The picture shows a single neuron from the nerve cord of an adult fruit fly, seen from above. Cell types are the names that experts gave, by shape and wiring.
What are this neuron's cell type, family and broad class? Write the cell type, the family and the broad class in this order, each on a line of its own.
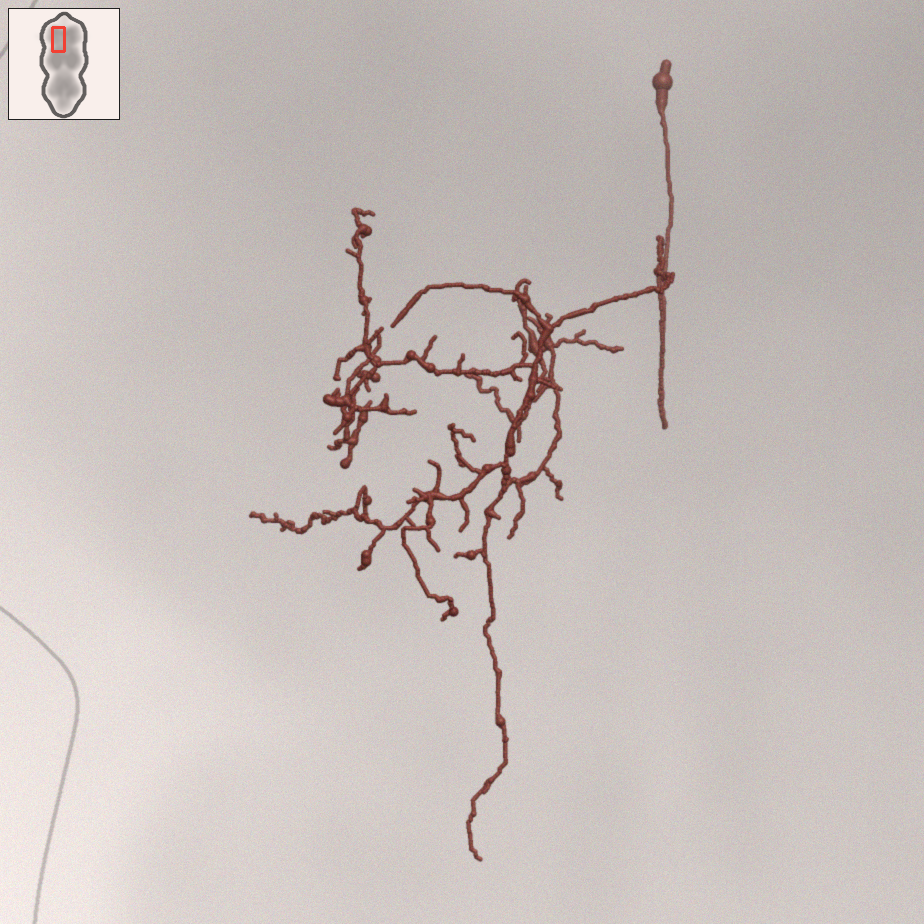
IN02A029
hemilineage 02A
nerve-cord intrinsic neuron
